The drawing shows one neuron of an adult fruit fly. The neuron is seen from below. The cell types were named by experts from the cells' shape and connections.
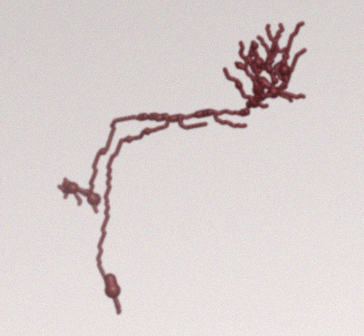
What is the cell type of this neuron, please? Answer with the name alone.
T4b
